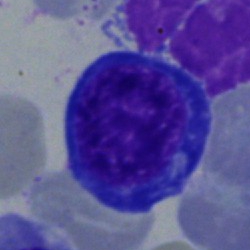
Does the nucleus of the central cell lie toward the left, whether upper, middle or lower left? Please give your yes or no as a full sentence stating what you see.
Yes, the nucleus is placed toward the left side of this cell.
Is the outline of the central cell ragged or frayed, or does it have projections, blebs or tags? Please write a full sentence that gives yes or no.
No, the outline of this cell is smooth and free of projections.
